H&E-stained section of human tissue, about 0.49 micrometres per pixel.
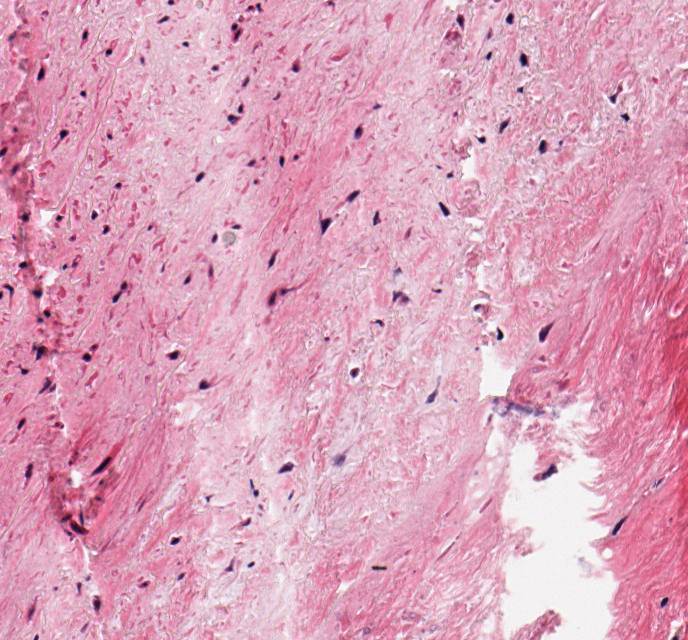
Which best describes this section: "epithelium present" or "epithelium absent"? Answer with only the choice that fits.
Epithelium absent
